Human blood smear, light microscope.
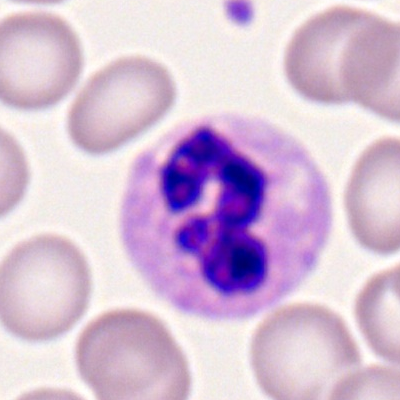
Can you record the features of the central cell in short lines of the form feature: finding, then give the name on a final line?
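Nucleus: divided into several lobes
Chromatin: dark purple, coarsely clumped
Cytoplasm: plentiful, pale pinkish-lilac
Granules: fine and faint
Identity: segmented neutrophil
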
